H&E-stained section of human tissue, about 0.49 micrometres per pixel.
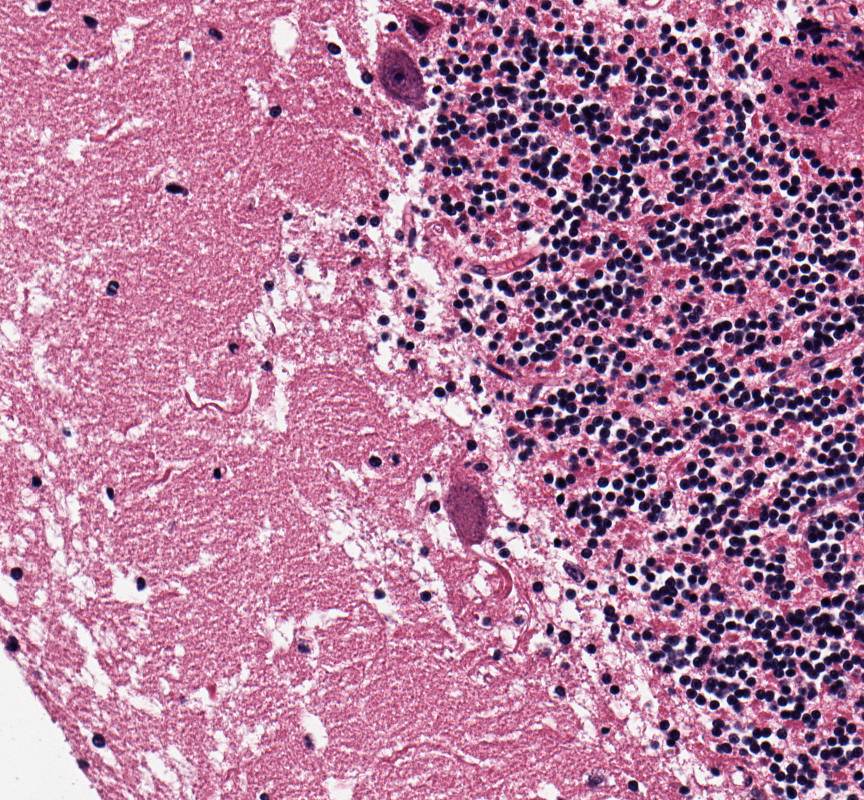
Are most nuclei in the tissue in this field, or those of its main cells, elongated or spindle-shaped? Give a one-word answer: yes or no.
No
